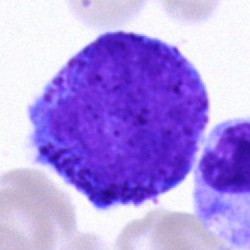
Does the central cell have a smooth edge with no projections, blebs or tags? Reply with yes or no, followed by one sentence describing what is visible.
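No. The cell margin is slightly ragged rather than smooth.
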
